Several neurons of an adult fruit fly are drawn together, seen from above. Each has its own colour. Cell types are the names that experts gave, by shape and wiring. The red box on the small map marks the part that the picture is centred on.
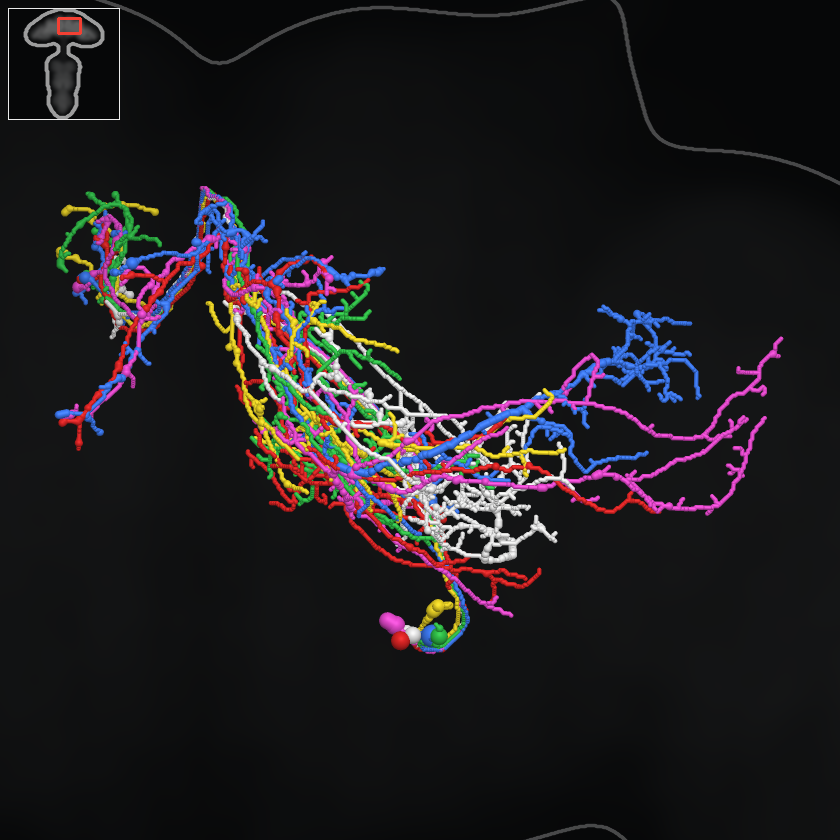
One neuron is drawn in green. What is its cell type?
CB1379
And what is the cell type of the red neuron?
SMP700m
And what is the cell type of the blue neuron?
SMP726m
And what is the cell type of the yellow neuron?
CB0975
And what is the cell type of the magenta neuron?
SMP727m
